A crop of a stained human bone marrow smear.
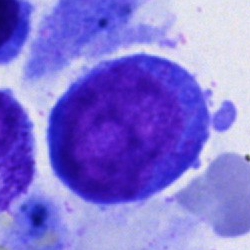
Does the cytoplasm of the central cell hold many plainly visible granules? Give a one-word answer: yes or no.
No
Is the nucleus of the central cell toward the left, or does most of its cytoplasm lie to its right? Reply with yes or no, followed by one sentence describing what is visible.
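Yes. The cytoplasm forms only a narrow deep-blue rim, widest on the right side.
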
